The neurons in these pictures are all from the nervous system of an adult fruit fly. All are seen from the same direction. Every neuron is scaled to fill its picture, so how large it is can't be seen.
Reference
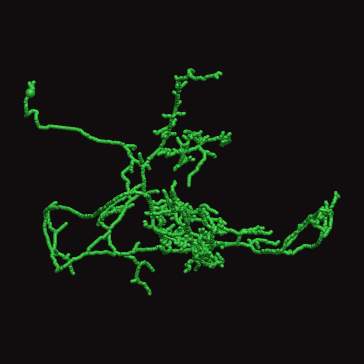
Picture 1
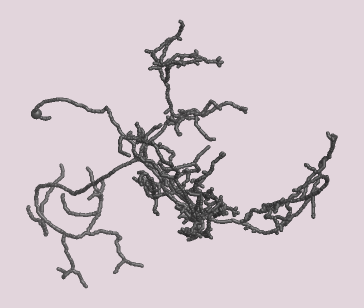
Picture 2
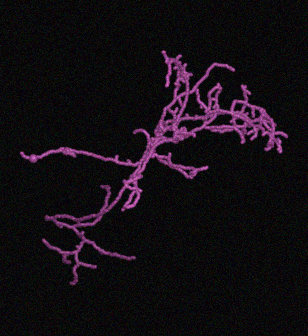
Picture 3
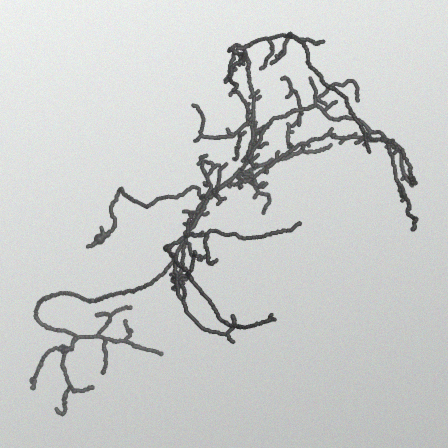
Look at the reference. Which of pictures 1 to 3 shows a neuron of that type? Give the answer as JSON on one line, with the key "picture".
{"picture": 1}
